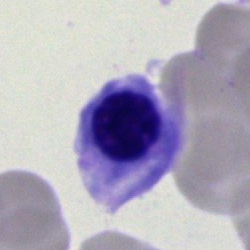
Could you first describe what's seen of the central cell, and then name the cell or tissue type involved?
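Point one is the position of the nucleus, which lies toward the upper part of the cell with most of the cytoplasm below it. Point two, the chromatin, is dense and stains very dark purple. Point three, the cytoplasm, shows no distinct granules. Point four, the outline, is irregular and angular rather than round. The cell is an erythroblast.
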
